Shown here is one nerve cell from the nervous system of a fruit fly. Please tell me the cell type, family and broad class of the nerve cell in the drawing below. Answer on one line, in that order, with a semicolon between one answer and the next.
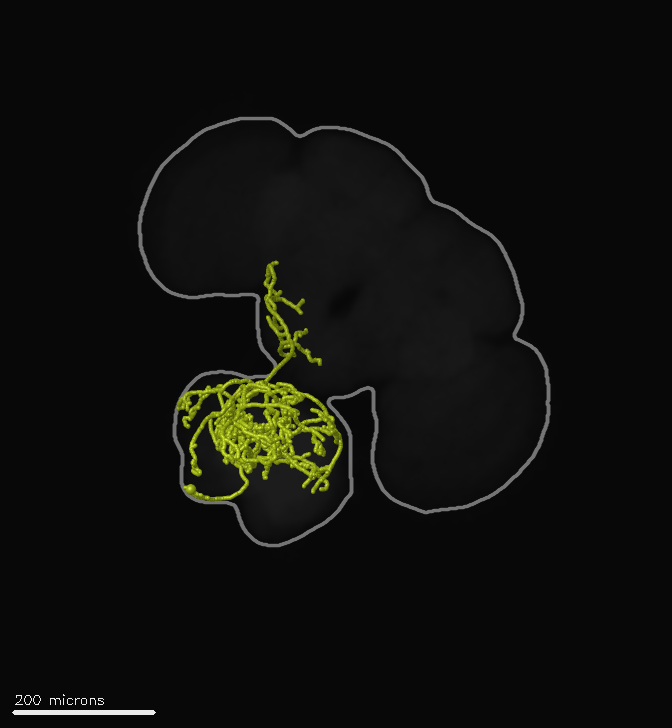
vMS16; hemilineage 27X; ascending neuron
